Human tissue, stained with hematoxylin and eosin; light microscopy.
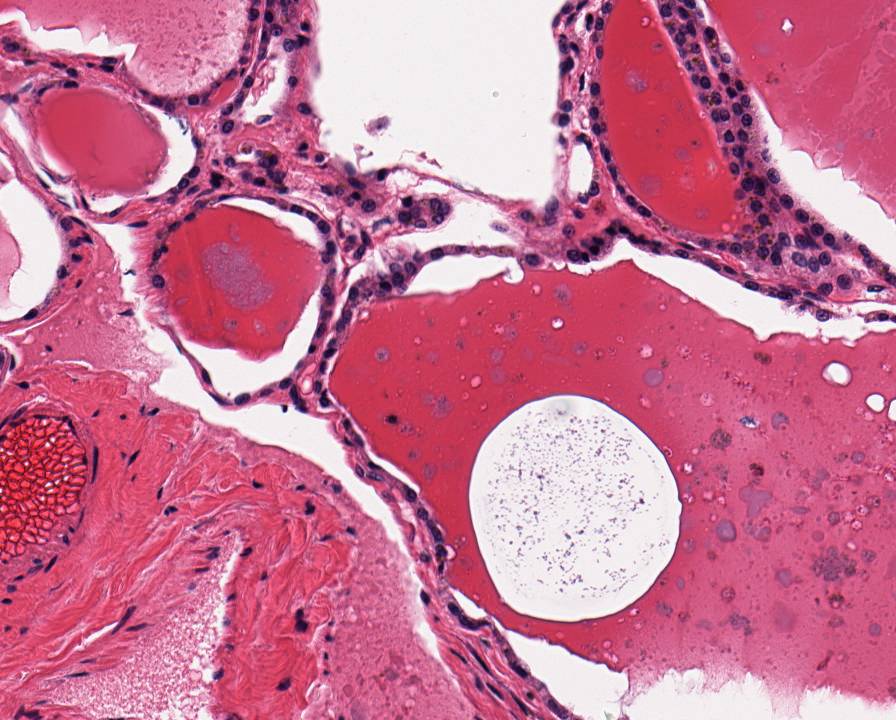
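Thyroid follicles lined by single-layered flattened to cuboidal cells with dark round nuclei, separated by scant, delicate stroma. Lower left: pink fibrous connective tissue, wavy fibres, sparse elongated nuclei; at the left edge of the lower half, a vessel packed with red blood cells.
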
